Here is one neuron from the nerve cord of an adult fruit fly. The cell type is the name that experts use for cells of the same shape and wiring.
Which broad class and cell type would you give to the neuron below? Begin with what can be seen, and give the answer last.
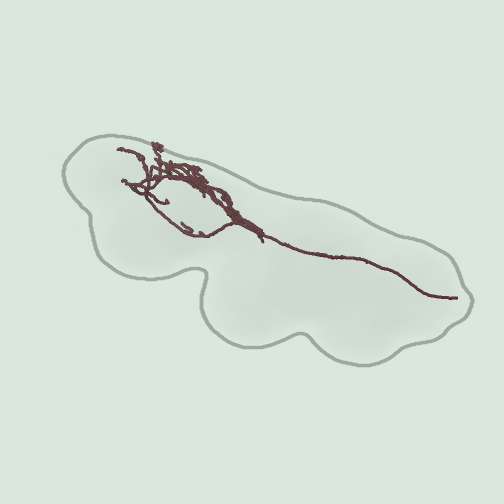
In this view it is wider than it is tall. This is an ascending neuron. The cell type is ANXXX202.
